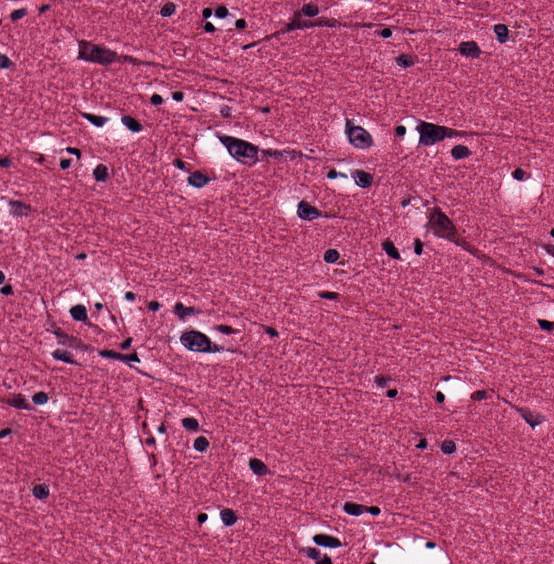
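Cerebral cortex: a finely fibrillar pink neuropil, with cells scattered singly through it. Look for neurons with triangular cell bodies tapering into long processes. Between them lie many small, round, dark nuclei without visible cytoplasm. Clear empty halos surround many neurons and glial nuclei.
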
